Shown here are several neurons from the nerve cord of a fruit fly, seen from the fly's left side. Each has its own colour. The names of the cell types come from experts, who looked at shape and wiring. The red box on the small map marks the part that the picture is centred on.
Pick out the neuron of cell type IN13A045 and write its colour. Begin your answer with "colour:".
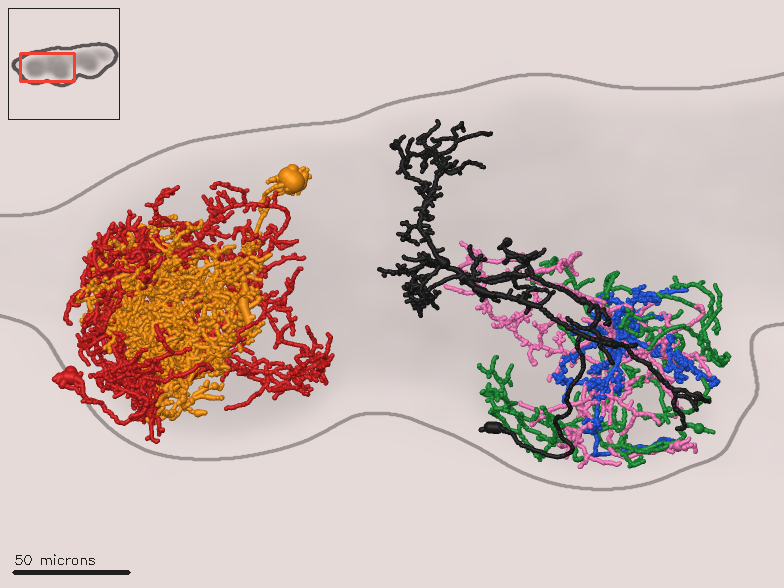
colour: blue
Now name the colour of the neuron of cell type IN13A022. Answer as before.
colour: black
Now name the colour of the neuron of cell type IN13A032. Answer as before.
colour: pink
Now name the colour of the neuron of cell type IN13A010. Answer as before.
colour: red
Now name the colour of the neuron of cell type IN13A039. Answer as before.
colour: green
